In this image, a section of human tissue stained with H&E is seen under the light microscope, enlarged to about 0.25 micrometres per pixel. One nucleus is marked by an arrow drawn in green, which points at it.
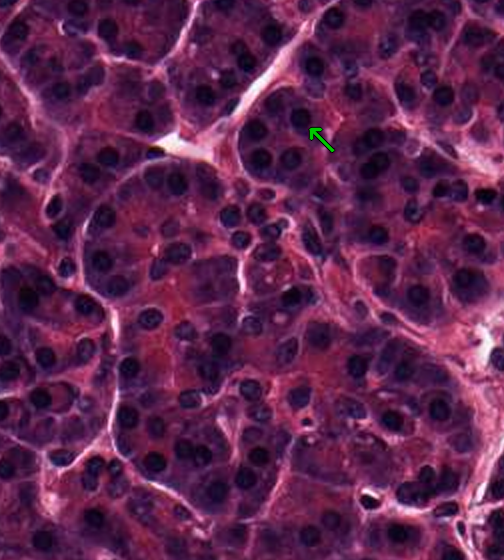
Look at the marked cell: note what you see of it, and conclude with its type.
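The nucleus is round and dark, about the same size as the nuclei of the neighbouring cells. The cytoplasm is purplish-pink, and the cell's outline cannot be clearly separated from the cells beside it. The cell lies within a rounded cluster of cells with similar round nuclei, near a pale pink strand of fibres that runs diagonally along the cluster's upper-left edge. Type of cell: pancreatic acinar cell.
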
